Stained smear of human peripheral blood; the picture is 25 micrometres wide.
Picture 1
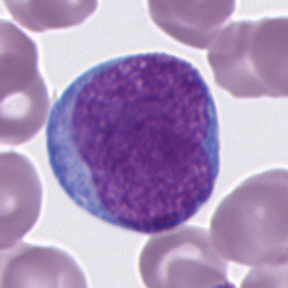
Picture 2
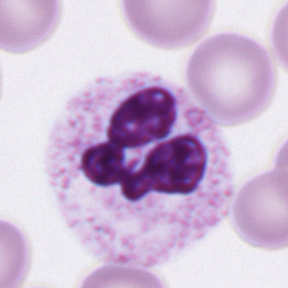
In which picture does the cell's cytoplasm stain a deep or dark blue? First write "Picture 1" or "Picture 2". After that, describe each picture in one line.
Picture 1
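Picture 1: The cytoplasm is blue.
Picture 2: The cytoplasm between the granules is pale and nearly colourless.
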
